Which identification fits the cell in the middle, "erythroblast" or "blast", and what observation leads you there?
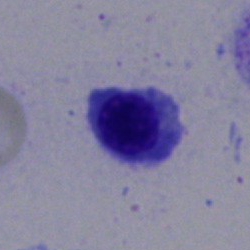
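This is an erythroblast. Its chromatin stains dark purple and looks dense.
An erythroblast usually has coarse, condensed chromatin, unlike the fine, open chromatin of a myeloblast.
The dense chromatin here therefore fits an erythroblast rather than the open pattern of a blast. The nucleus lies toward the left, leaving more cytoplasm on the right, and that cytoplasm is deep blue with no distinct granules.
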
